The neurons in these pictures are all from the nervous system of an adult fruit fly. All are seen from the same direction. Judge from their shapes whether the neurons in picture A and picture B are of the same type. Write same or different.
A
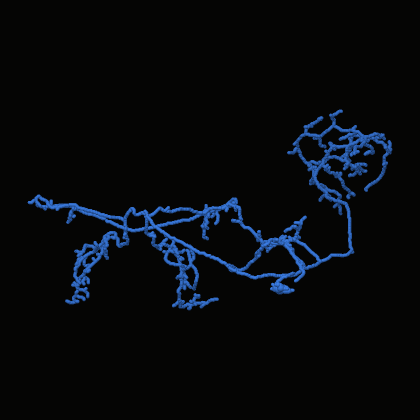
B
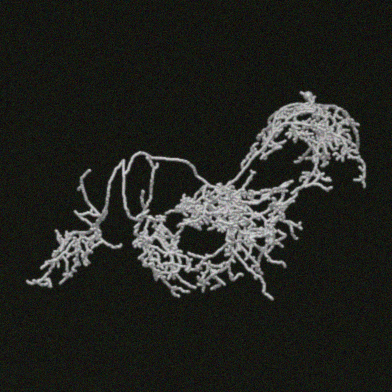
different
